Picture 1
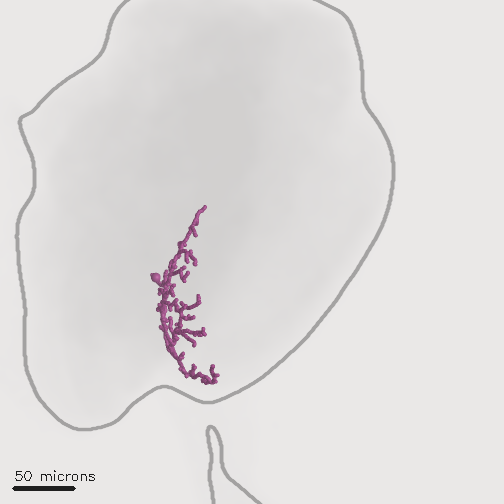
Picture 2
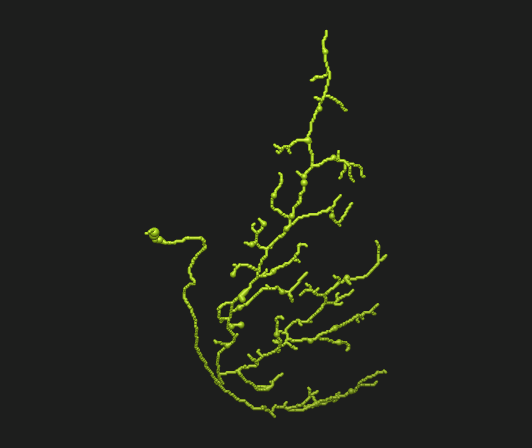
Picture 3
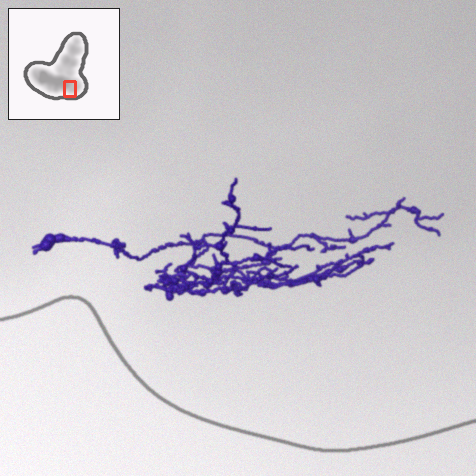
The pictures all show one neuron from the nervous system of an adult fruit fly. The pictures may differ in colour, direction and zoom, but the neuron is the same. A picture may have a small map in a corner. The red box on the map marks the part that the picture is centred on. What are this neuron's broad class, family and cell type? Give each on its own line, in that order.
optic-lobe intrinsic neuron
Cm
Cm11c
